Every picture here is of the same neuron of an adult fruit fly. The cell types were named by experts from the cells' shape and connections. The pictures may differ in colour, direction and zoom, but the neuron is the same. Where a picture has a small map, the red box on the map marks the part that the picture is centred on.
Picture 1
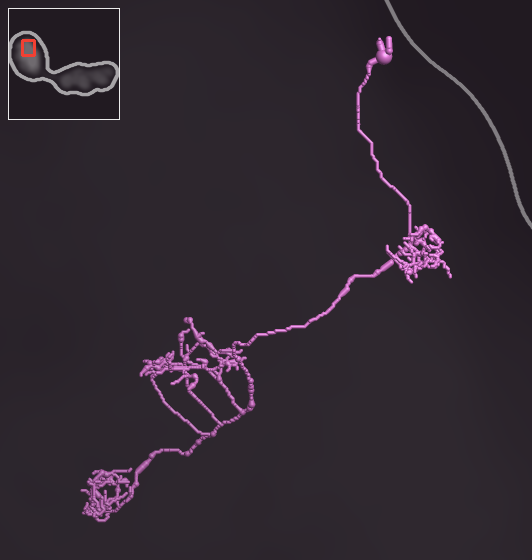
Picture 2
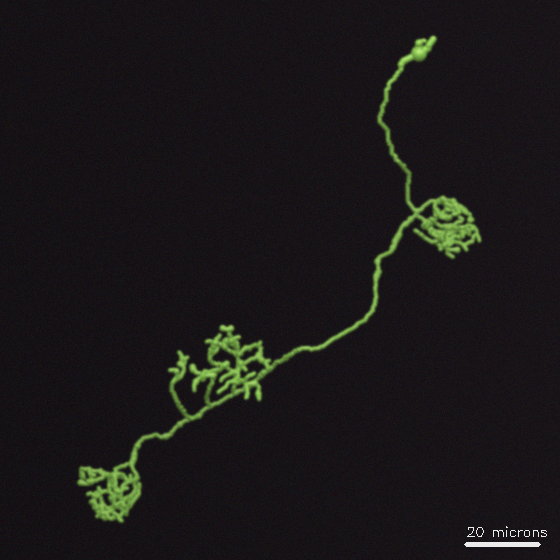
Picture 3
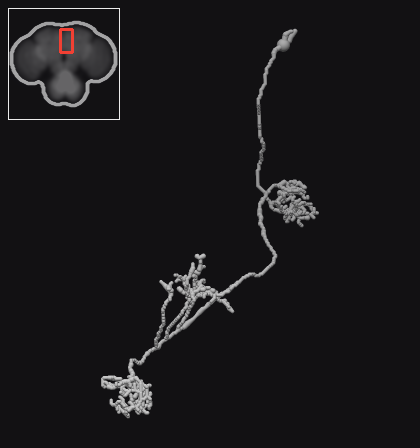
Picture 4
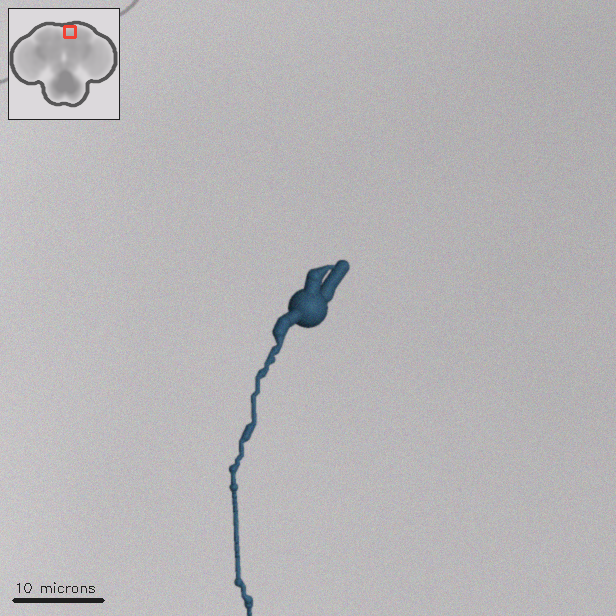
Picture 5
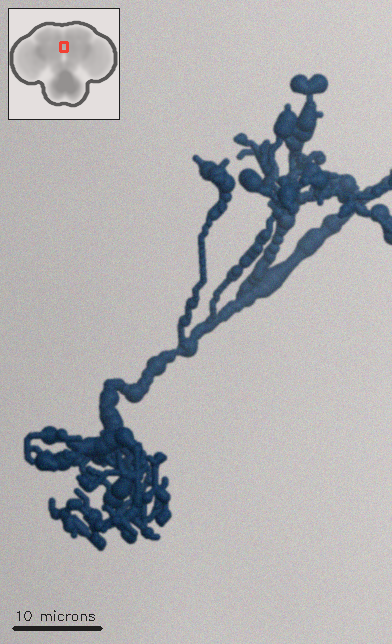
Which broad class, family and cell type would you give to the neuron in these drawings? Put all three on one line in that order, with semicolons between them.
central-brain intrinsic neuron; class CX; PFNd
